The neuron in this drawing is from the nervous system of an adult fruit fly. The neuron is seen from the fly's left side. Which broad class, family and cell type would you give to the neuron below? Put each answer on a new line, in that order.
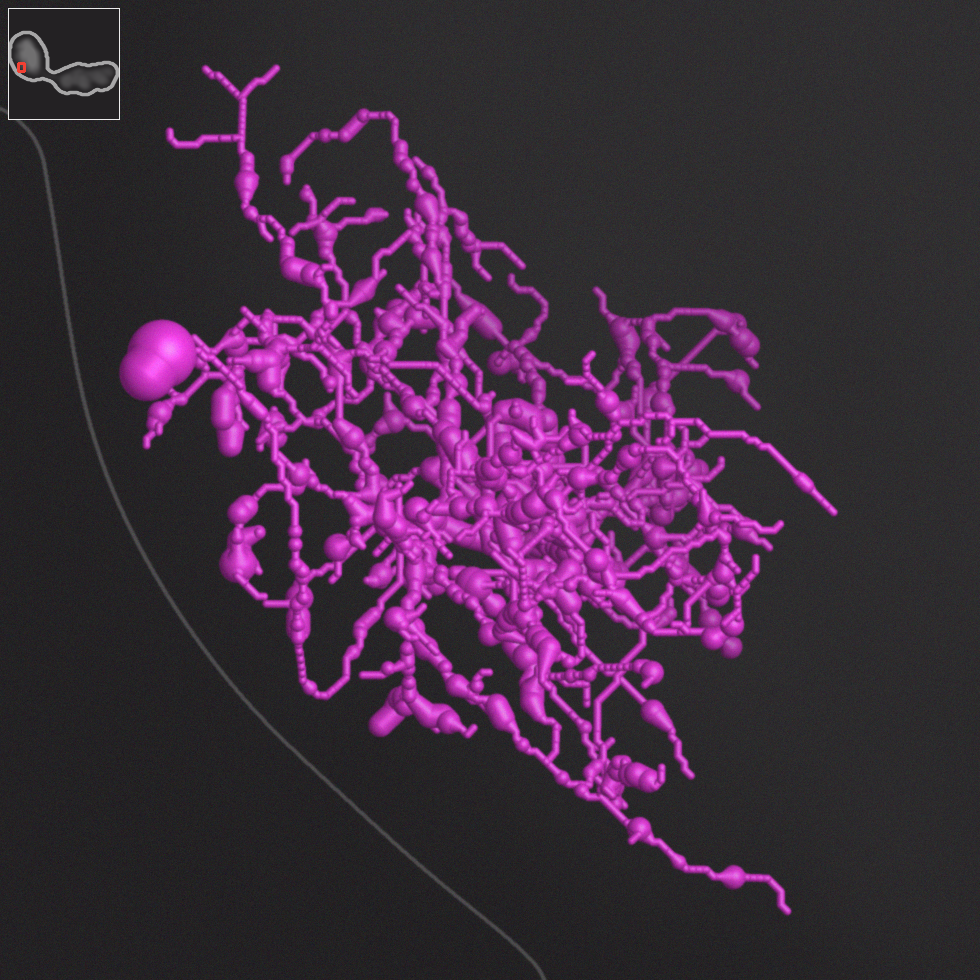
central-brain intrinsic neuron
hemilineage TRdm
GNG391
